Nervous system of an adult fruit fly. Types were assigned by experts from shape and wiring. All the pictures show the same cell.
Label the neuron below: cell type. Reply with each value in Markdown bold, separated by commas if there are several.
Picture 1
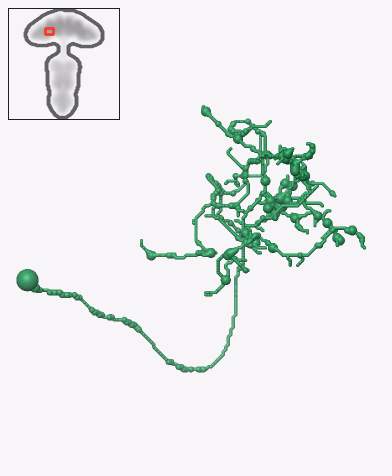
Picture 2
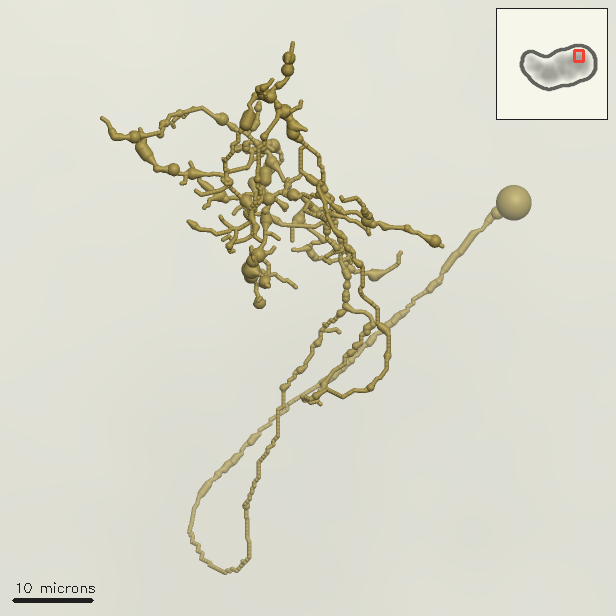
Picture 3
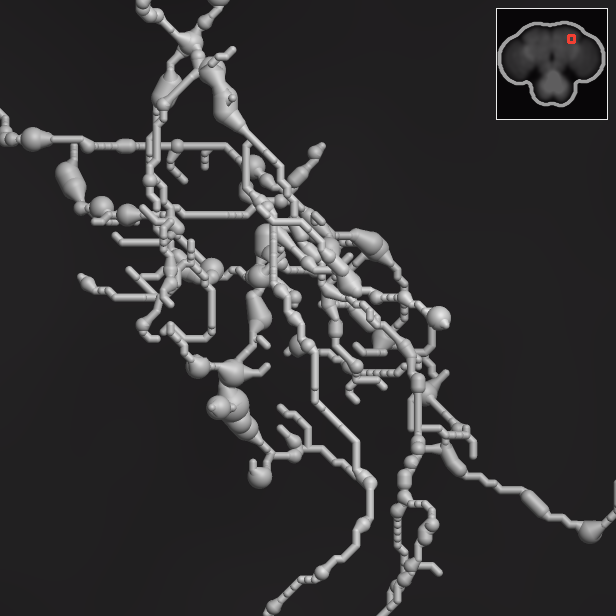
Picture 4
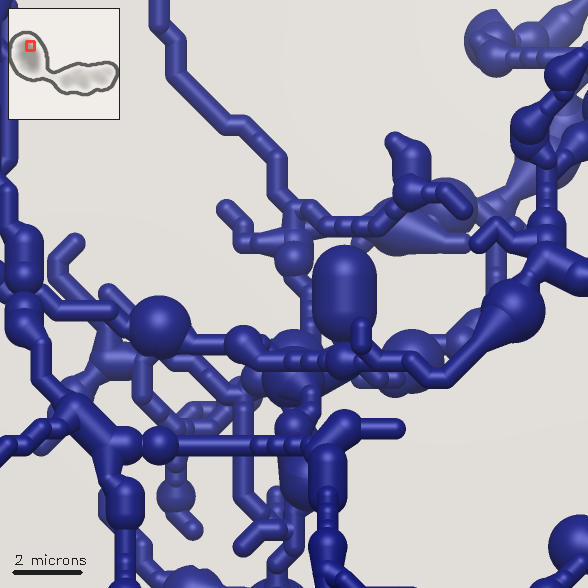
**LHPV2a5**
